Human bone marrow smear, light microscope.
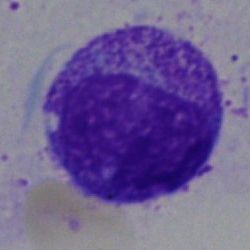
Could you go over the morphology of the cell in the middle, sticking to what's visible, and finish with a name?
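Round outline, first of all. Above the nucleus, along the top of the cell, the cytoplasm forms a crescent. The nucleus itself stains deep purple. Scattered through the cytoplasm I can make out dark purple granules. I'd call it a myelocyte.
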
